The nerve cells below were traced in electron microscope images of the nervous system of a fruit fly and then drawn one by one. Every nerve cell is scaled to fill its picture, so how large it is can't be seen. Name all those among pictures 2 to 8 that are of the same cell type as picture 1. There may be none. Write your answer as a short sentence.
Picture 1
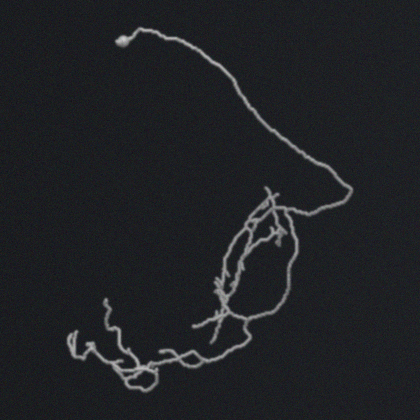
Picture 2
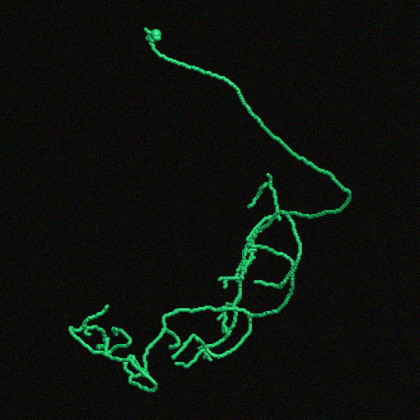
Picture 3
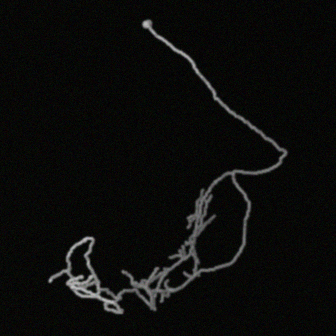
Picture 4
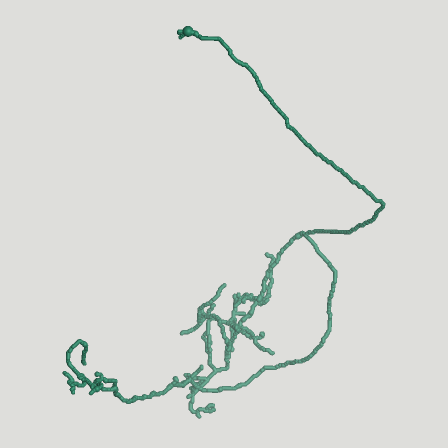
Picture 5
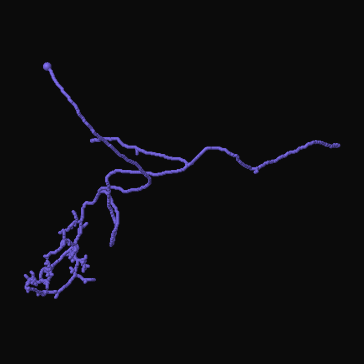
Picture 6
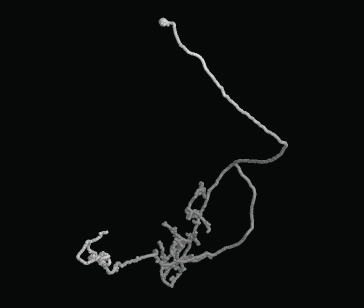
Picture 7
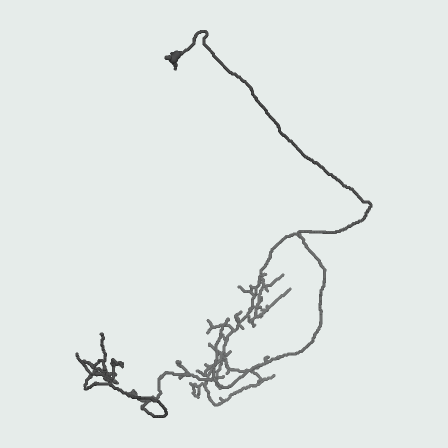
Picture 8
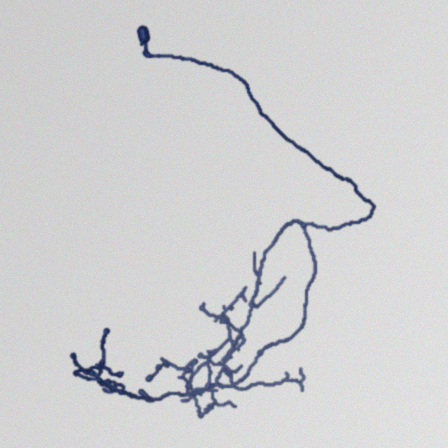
Picture 2, picture 3, picture 4, picture 6, picture 7 and picture 8 are of the same cell type.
